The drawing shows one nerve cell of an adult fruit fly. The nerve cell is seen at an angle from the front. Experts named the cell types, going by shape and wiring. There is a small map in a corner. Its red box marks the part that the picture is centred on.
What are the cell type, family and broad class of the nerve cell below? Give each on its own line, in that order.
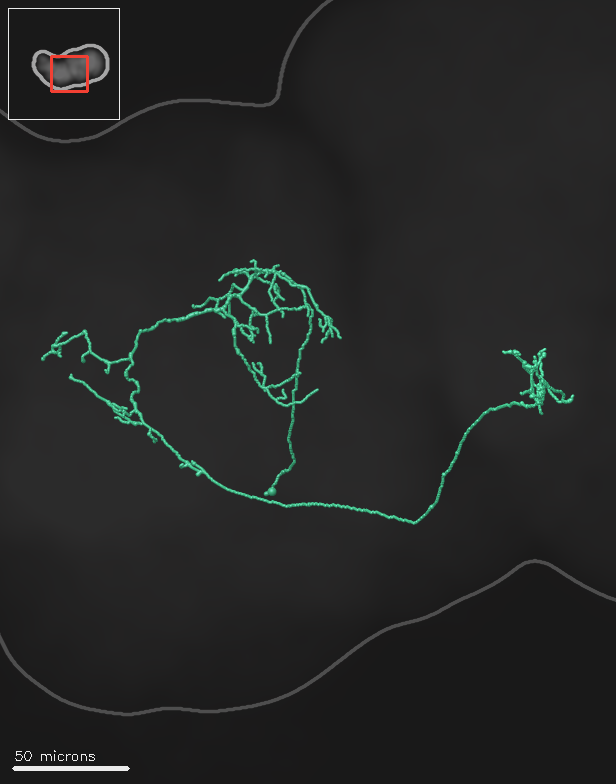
AN06A060
hemilineage 06A
ascending neuron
